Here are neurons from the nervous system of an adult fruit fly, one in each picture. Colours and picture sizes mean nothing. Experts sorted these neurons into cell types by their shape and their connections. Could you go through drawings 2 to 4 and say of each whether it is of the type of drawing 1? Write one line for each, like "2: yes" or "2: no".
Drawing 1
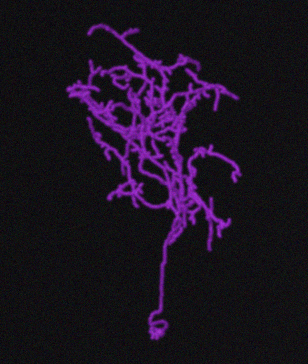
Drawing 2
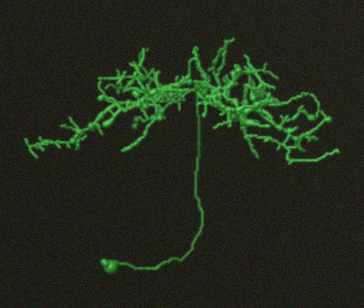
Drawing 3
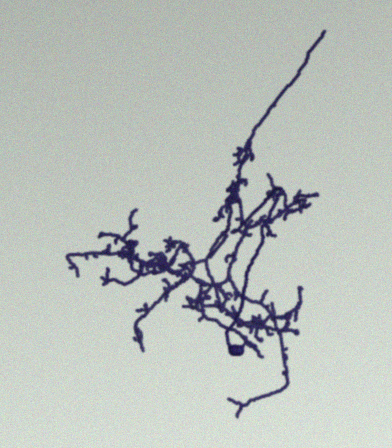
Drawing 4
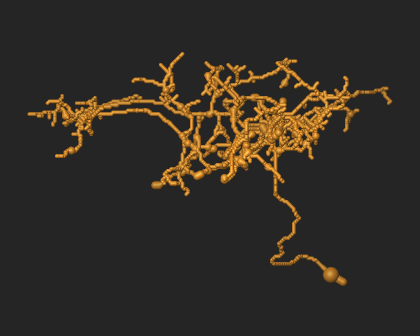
2: no
3: no
4: no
